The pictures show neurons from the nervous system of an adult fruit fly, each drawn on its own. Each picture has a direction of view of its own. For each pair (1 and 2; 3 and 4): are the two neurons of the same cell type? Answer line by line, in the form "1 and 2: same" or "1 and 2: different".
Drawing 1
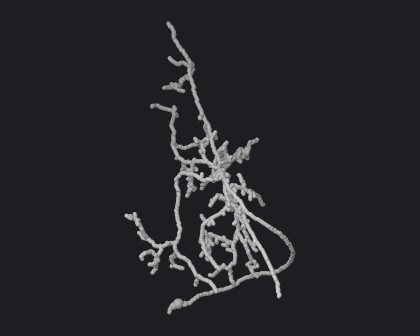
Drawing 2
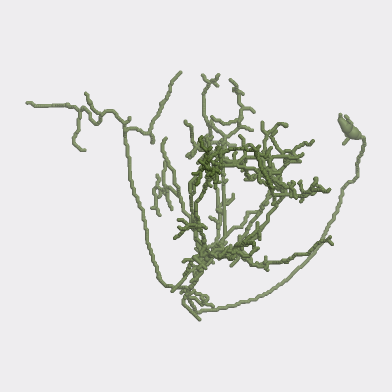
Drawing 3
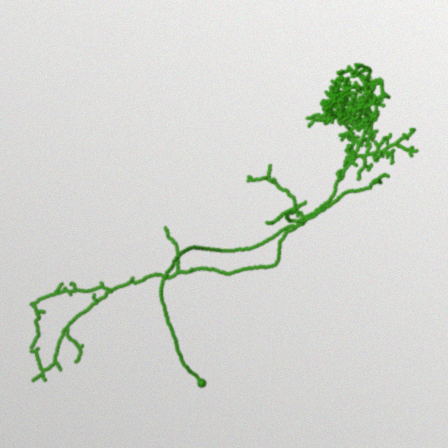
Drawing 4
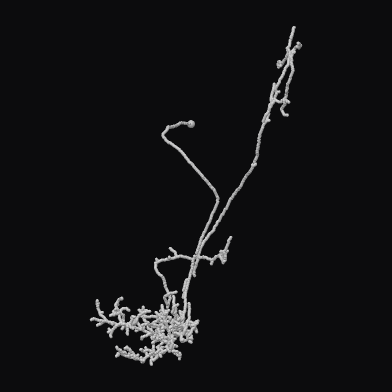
1 and 2: same
3 and 4: same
